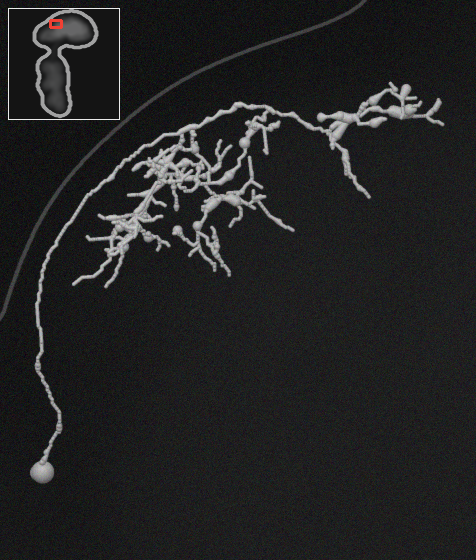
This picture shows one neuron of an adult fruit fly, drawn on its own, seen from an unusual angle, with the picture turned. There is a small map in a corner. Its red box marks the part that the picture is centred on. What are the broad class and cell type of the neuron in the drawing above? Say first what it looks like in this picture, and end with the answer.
The cell body can be seen at the lower left of the picture. Dozens of branch ends can be seen. Its broad class is central-brain intrinsic neuron. The cell type is CB1207_a.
